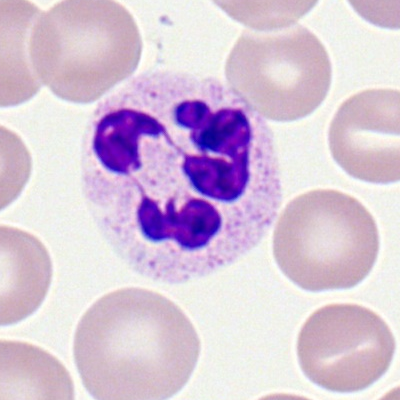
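Segmented neutrophil: several separate nuclear lobes, linked by thin strands, form a ring around a pale central patch of cytoplasm. The chromatin is dark purple and coarsely clumped. No vacuoles appear in the cytoplasm.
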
